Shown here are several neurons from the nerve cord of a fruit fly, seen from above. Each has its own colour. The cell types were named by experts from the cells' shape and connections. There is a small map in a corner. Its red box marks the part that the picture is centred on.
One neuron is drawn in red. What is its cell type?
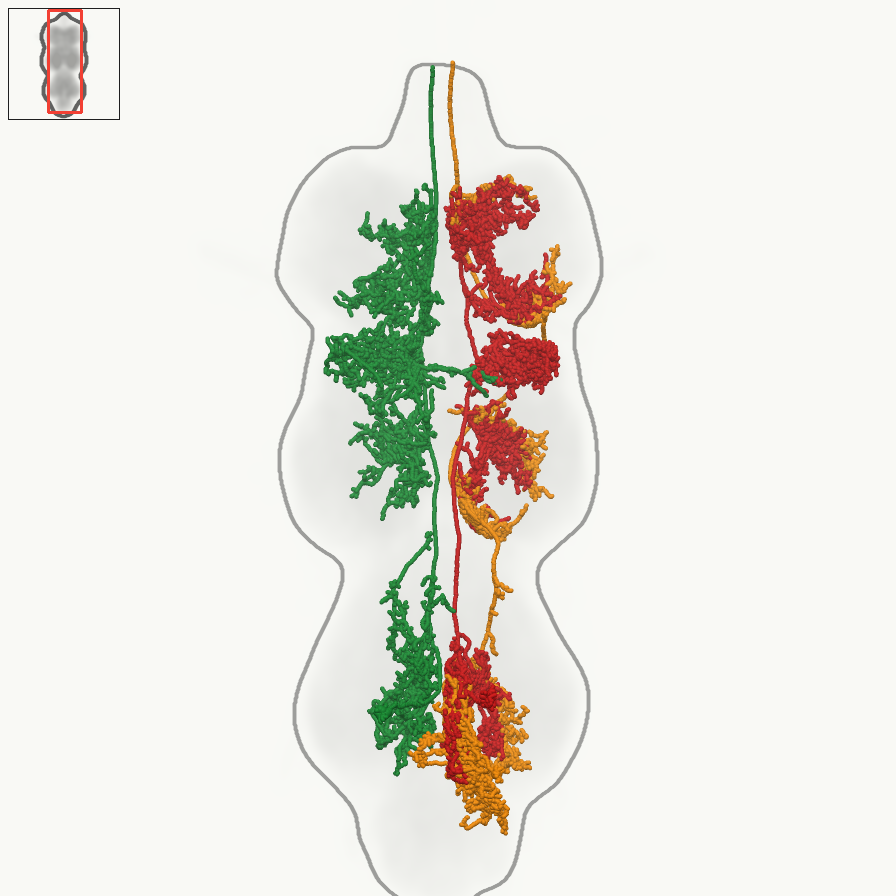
IN01B001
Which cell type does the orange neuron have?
AN01B002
